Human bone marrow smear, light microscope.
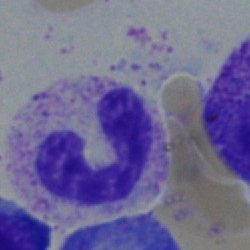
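Band neutrophil, centre of the marrow smear: first, the outline is round. Next, the nucleus is a single curved band bent into a horseshoe shape, its chromatin dense and dark purple. Last, fine pink-violet granules are scattered through the cytoplasm.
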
